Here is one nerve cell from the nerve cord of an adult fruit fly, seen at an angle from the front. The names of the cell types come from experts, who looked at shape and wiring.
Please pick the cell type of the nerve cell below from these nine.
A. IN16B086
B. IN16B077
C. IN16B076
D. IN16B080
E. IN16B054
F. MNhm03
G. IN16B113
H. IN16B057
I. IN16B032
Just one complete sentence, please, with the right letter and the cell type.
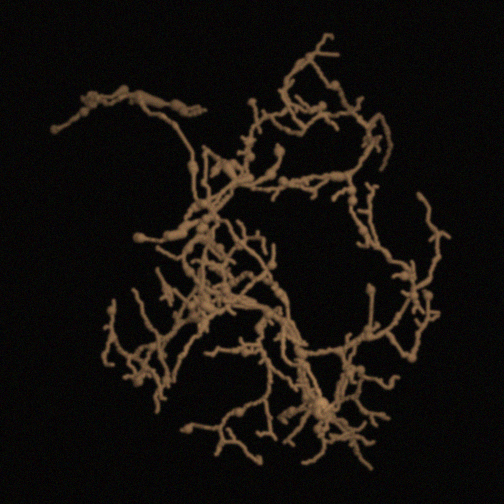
From the options, H supplies the nerve cell's cell type, IN16B057.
